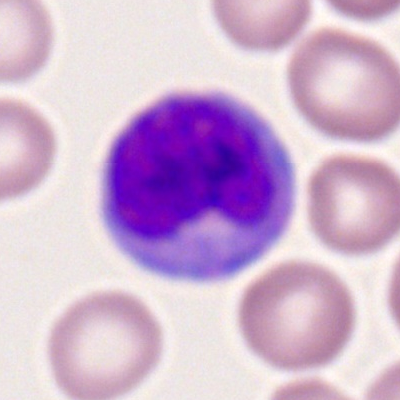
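Monocyte: nucleus with a single notch cut into its lower side, filling most of the cell and leaving a narrow rim of cytoplasm around most of it. Chromatin stains deep purple, patchy and mottled. Cytoplasm pale lilac-blue, widest in the notch below the nucleus.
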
